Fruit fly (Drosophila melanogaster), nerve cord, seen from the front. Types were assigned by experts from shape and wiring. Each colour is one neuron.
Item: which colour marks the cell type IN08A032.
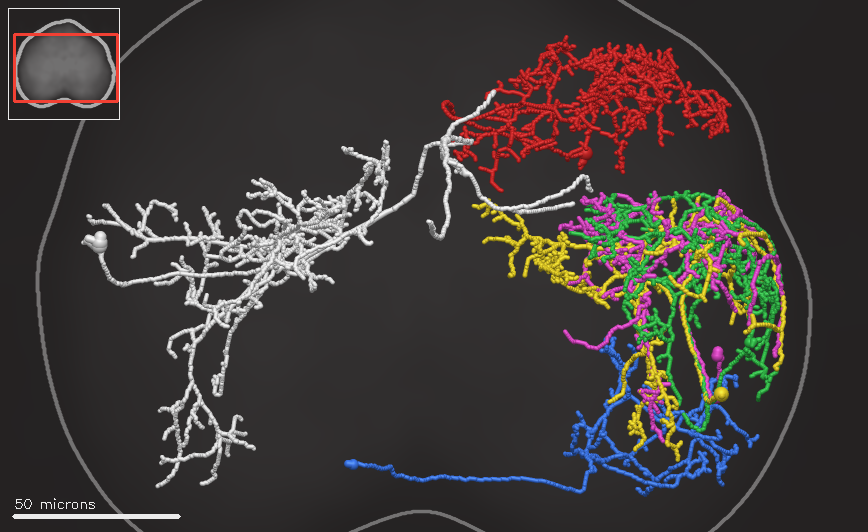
green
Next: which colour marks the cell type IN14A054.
blue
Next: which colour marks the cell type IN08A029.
magenta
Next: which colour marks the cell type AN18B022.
white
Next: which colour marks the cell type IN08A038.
yellow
